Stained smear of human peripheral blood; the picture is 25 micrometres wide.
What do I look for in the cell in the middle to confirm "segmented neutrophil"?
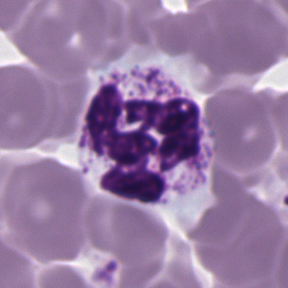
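First, the nucleus: it is divided into many separate lobes, which goes with a segmented neutrophil.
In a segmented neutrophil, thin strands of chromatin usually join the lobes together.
Here the lobes are grouped around a small pale space in the middle of the cell. Next, the cytoplasm holds fine purple granules, most crowded in the part above the nucleus.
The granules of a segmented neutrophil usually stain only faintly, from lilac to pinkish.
The purple of these granules is therefore the point that fits less well with the name than the lobed nucleus does.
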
